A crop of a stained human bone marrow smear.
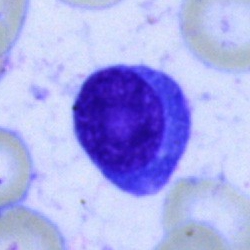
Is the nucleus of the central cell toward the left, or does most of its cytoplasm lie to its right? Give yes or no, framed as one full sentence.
Yes, to the right of the nucleus lies most of the cytoplasm.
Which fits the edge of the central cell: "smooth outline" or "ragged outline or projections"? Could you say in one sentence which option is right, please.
The outline of the cell is smooth, not rough.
